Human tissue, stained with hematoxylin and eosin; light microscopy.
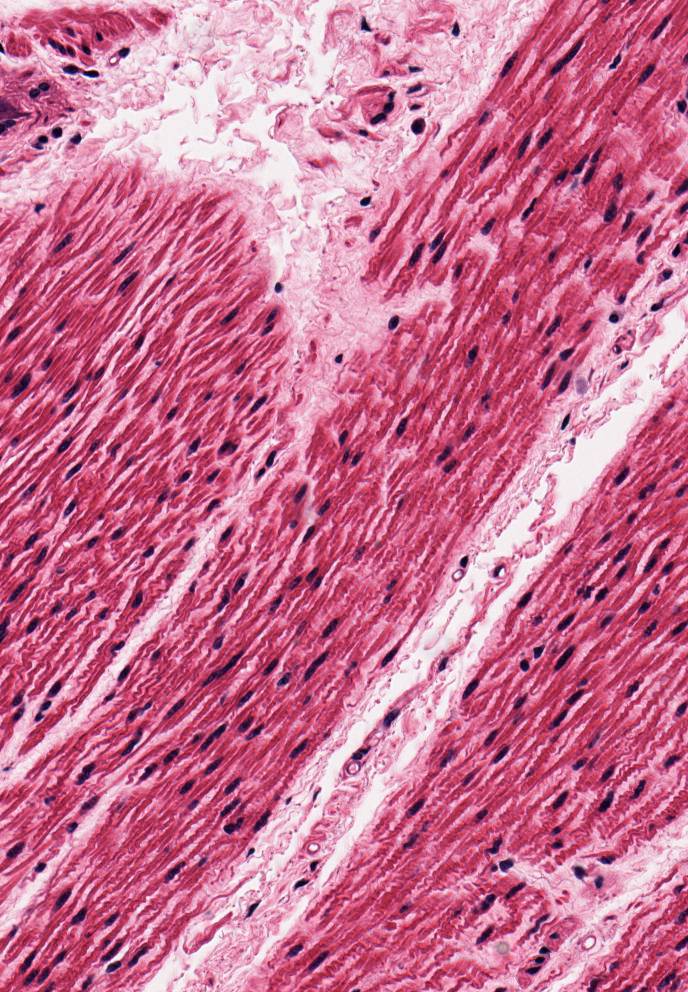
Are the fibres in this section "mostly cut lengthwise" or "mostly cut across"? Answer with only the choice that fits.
Mostly cut lengthwise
